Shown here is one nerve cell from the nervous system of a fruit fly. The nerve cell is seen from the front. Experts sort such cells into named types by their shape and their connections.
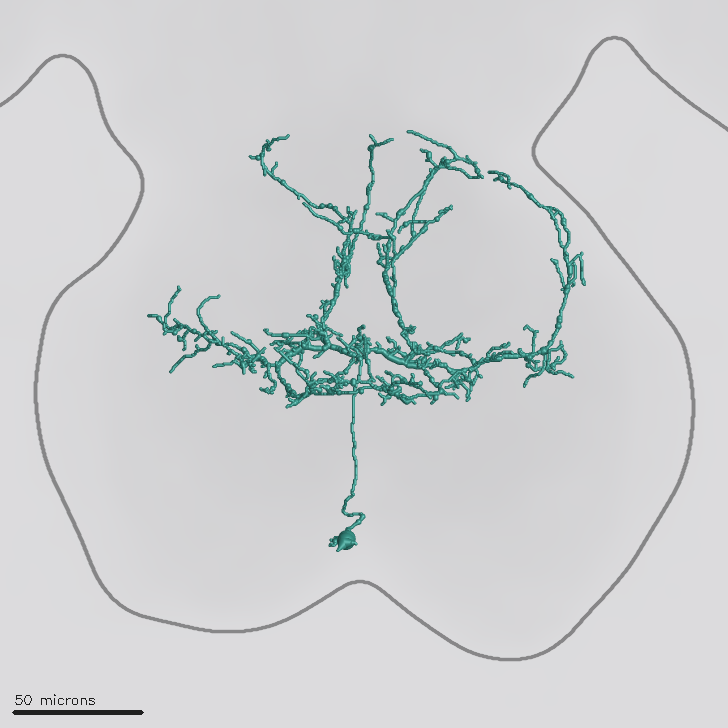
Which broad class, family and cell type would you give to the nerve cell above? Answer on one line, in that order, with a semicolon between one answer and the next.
nerve-cord intrinsic neuron; hemilineage 00A; vPR9_a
